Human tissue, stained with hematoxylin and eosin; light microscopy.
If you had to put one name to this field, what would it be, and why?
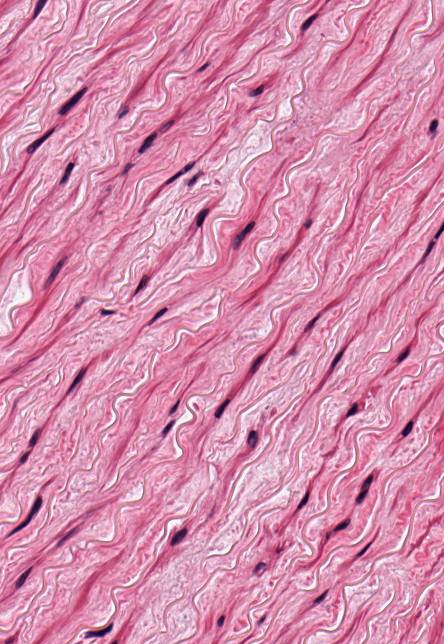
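Tunica media of an artery fills this field. Eosinophilic fibres lie parallel throughout, crimped into fine wavy undulations along their length.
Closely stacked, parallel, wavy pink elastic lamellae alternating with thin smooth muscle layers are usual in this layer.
Nuclei are sparse, fairly evenly spread, dark, elongated and spindle-shaped, and parallel to the fibres.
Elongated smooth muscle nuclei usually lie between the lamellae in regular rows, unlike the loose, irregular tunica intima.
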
